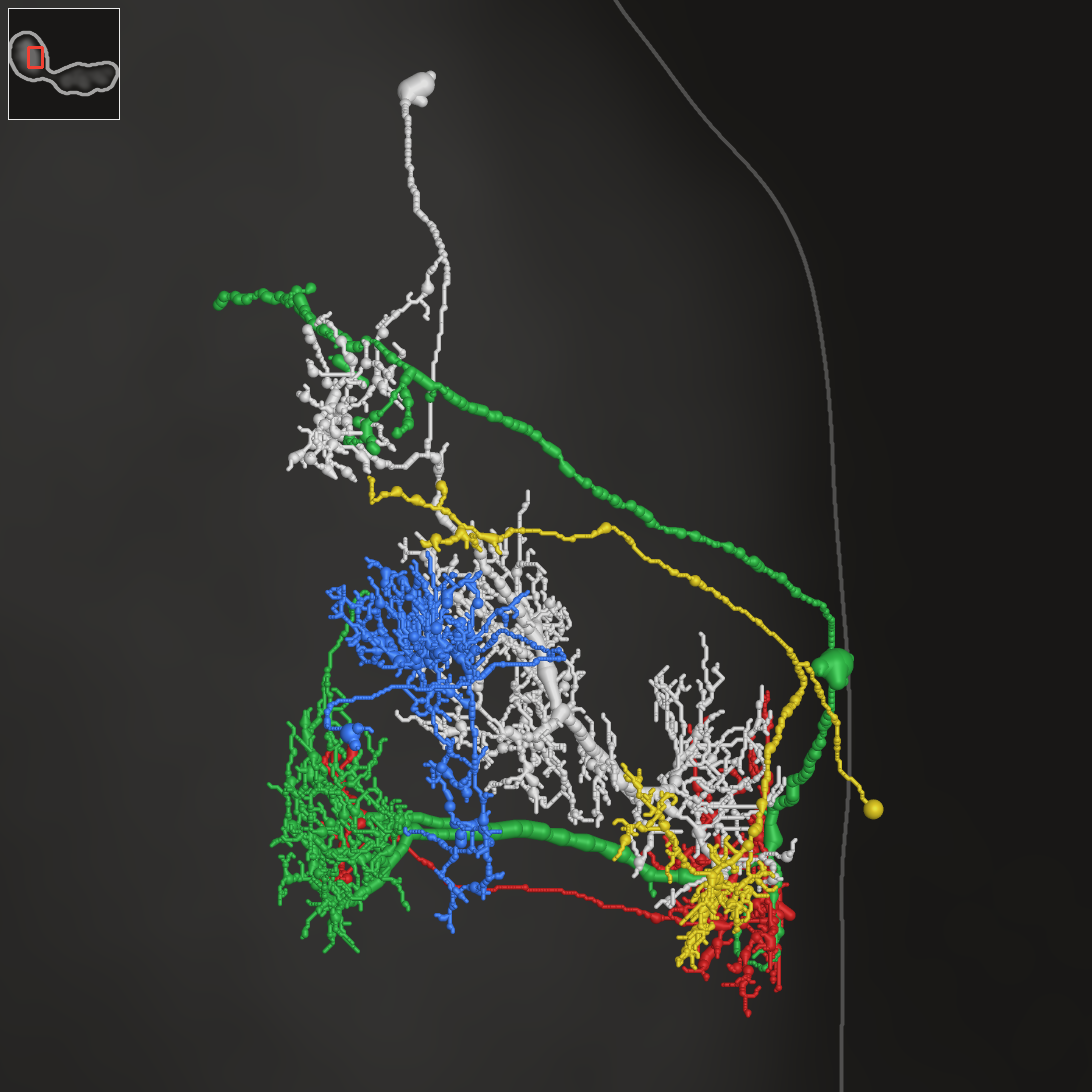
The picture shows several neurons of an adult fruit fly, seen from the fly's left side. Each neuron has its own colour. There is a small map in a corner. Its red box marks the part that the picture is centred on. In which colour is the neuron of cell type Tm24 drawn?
blue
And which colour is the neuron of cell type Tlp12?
red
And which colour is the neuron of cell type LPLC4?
white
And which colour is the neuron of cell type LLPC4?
green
